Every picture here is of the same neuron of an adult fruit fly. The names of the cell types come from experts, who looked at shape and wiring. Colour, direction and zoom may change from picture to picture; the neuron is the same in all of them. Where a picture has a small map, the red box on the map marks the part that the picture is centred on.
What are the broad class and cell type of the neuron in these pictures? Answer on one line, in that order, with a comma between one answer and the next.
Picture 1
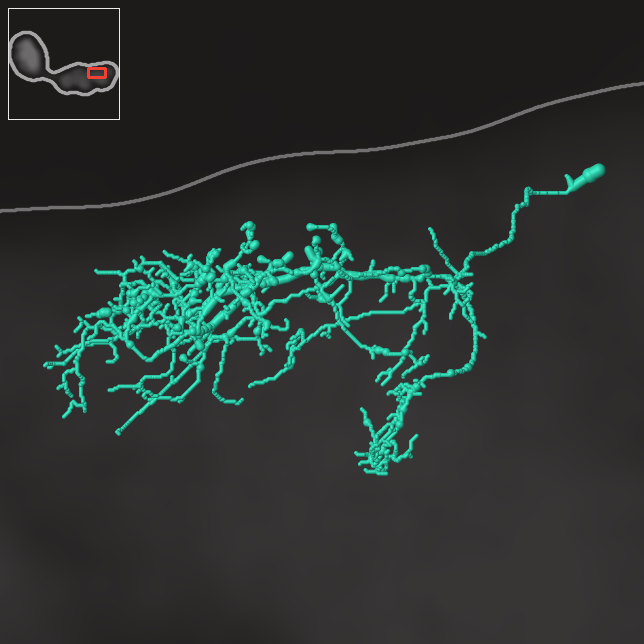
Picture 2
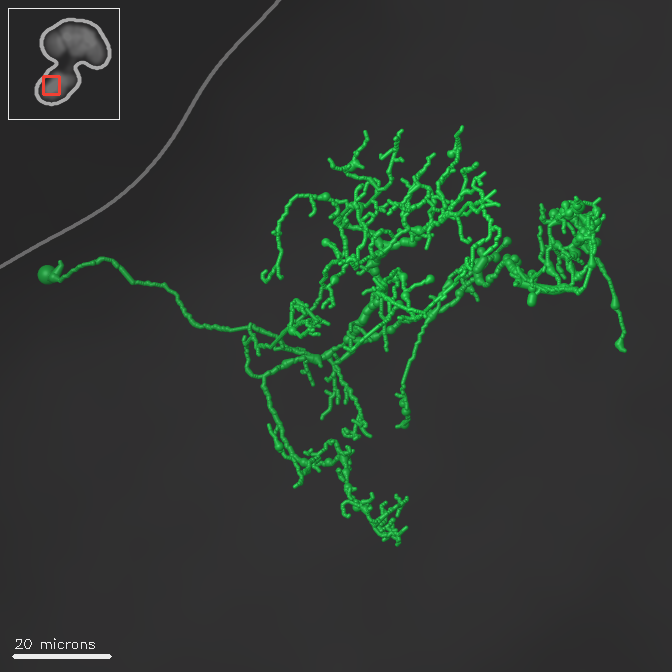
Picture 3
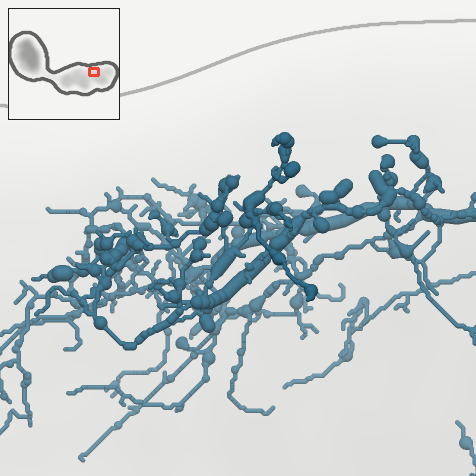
nerve-cord intrinsic neuron, INXXX276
